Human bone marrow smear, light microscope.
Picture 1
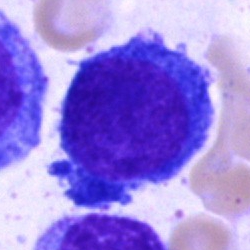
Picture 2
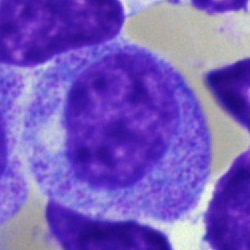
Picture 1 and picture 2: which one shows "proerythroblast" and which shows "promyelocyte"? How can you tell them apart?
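Picture 1 is the proerythroblast, picture 2 the promyelocyte. The proerythroblast is roughly round with a fuzzy, irregular edge, and a cluster of blue cytoplasmic blebs pushes out from its lower left. Its chromatin is finely granular with no coarse clumps, whereas the promyelocyte's is patchy, with darker clumps between lighter areas. The cytoplasm differs too: a thin deep-blue rim in the first, a moderate pale bluish-lilac rim filled with fine purple granules in the second. In the promyelocyte the nucleus also sits toward the top, with more cytoplasm below it.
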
